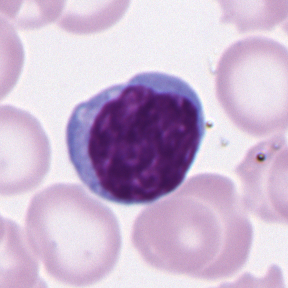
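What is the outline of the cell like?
Smooth and rounded, with no surface projections.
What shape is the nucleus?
Round to oval, with neither lobes nor a deep indentation.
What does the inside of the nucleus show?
Dark purple, coarsely clumped chromatin with paler streaks between the clumps, and no distinct nucleoli.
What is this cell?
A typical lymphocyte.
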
